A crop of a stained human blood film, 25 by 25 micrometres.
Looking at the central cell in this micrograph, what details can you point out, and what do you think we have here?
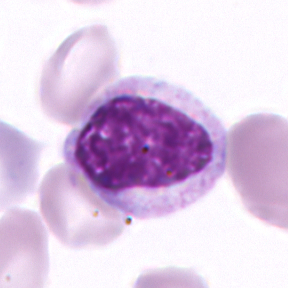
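Nucleus a single oval mass without lobes, longer side to side than top to bottom, about 12 by 9 micrometres, filling about 60% of the cell's area. Cell about 13 micrometres across. Cytoplasm pale greyish-lilac, not deep blue, with only a fine, dust-like pinkish granularity and no coarse granules. Rim widest below the nucleus, narrowest on its left side. This is a metamyelocyte.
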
